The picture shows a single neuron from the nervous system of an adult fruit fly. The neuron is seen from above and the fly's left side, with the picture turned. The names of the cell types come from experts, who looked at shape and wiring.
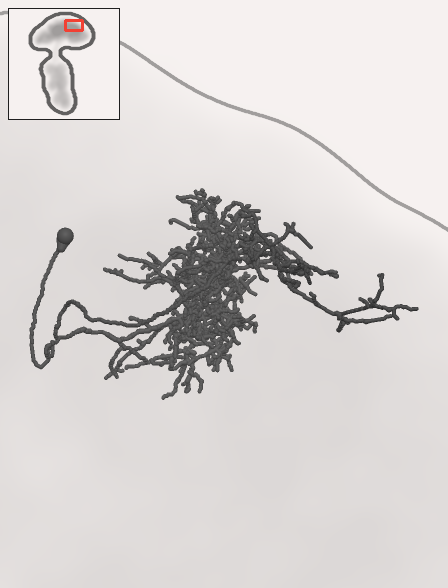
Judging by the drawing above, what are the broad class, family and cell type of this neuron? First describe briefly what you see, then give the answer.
It is in the brain and does not reach the nerve cord. The cell body is on the left of the picture. Dozens of branch ends can be seen. Its broad class is central-brain intrinsic neuron. The family is hemilineage LALa1_anterior. Its cell type is AVLP252.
